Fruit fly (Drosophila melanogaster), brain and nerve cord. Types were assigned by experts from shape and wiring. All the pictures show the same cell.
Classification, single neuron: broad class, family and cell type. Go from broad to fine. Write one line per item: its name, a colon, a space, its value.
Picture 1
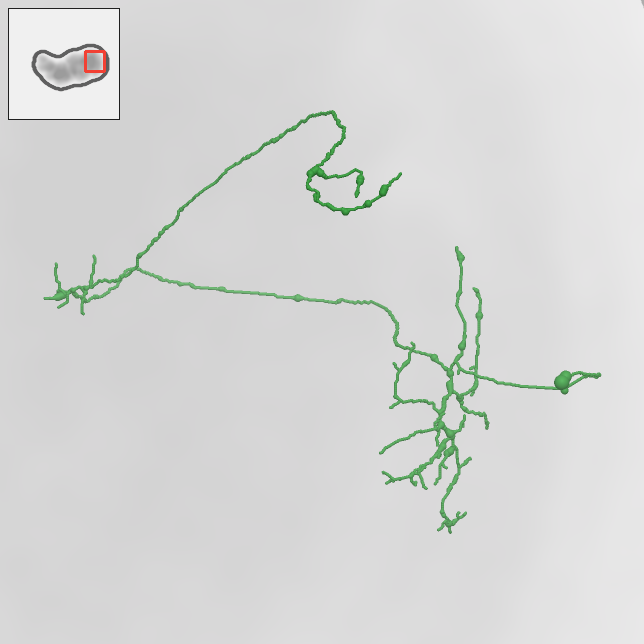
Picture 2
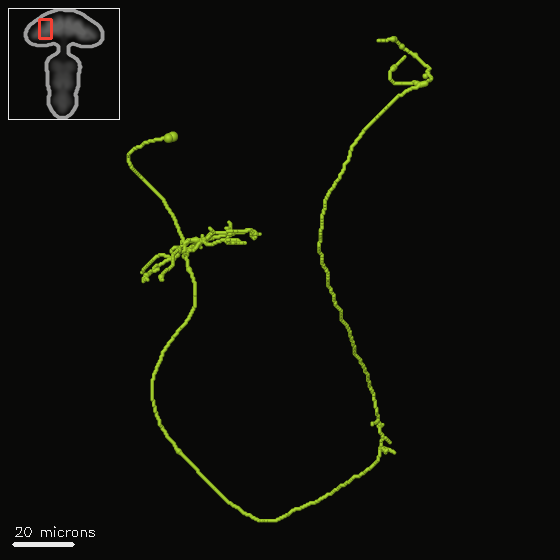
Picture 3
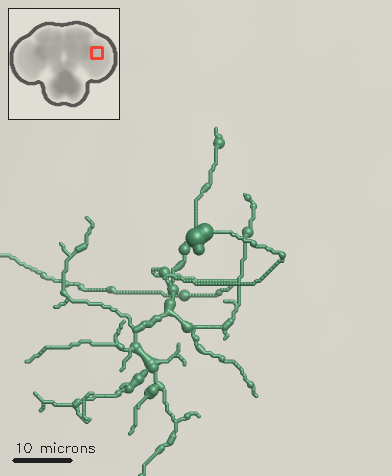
broad class: visual projection neuron
family: MeTu
cell type: MeTu4b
